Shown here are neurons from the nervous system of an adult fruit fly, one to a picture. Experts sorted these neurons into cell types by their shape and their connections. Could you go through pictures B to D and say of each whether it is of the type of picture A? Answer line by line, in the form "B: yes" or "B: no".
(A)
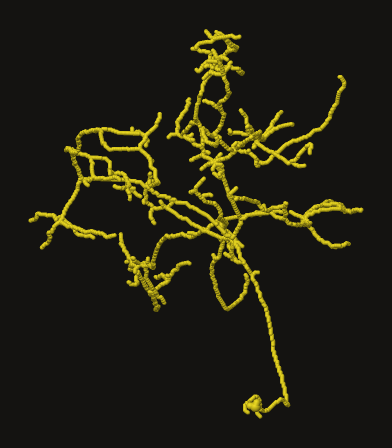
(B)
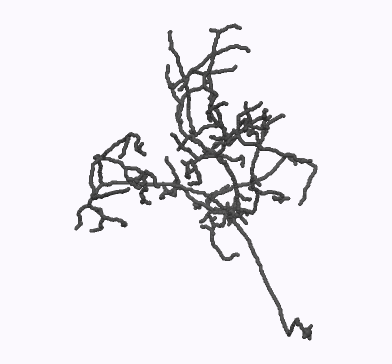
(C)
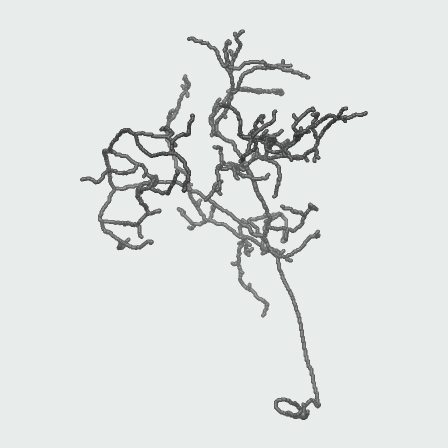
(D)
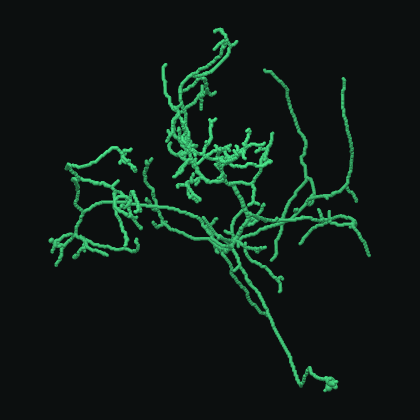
B: yes
C: yes
D: yes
